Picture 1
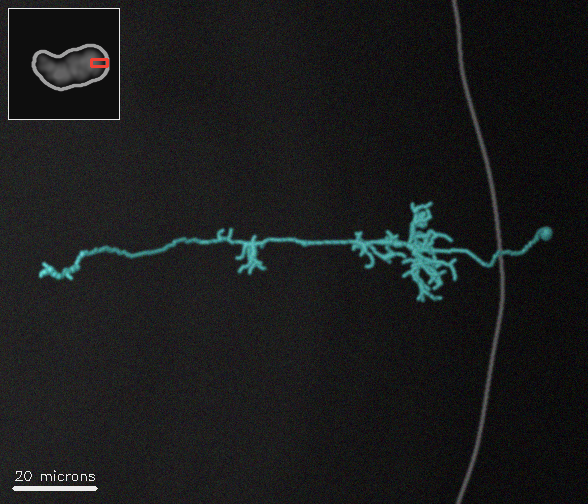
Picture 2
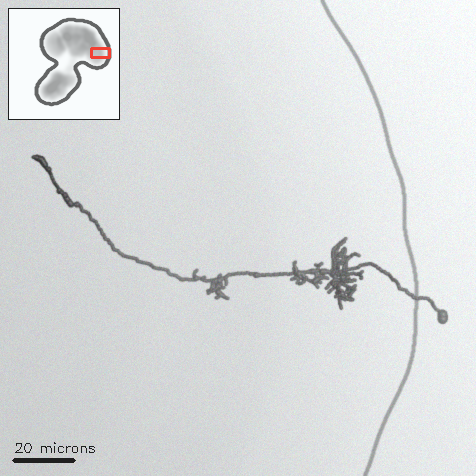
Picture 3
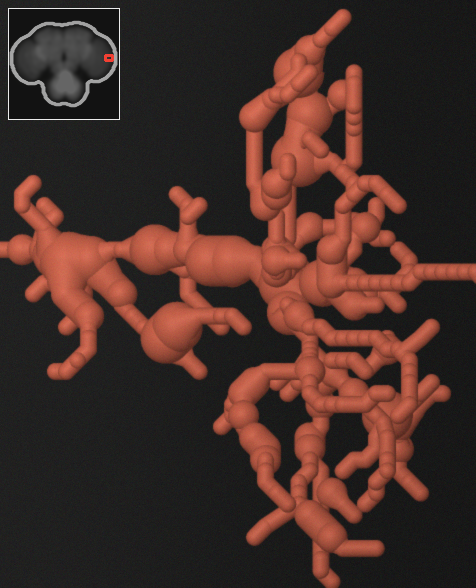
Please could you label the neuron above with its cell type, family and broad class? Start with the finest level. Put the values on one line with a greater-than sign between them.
Tm4 > Tm > optic-lobe intrinsic neuron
